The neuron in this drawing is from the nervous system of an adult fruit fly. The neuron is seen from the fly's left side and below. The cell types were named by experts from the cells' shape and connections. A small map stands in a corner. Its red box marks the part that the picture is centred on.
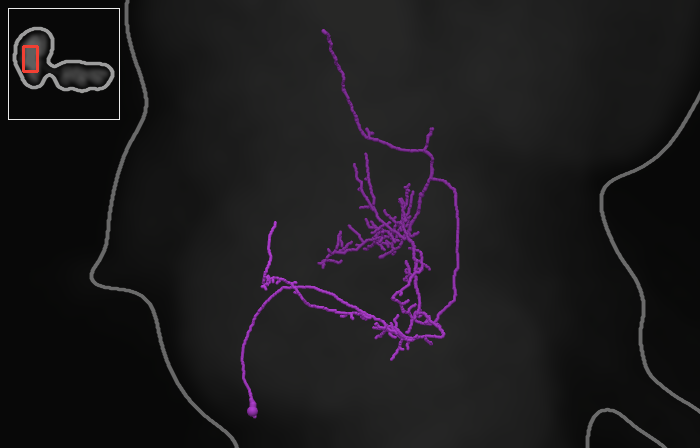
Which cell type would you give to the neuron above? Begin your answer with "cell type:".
cell type: WEDPN2A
